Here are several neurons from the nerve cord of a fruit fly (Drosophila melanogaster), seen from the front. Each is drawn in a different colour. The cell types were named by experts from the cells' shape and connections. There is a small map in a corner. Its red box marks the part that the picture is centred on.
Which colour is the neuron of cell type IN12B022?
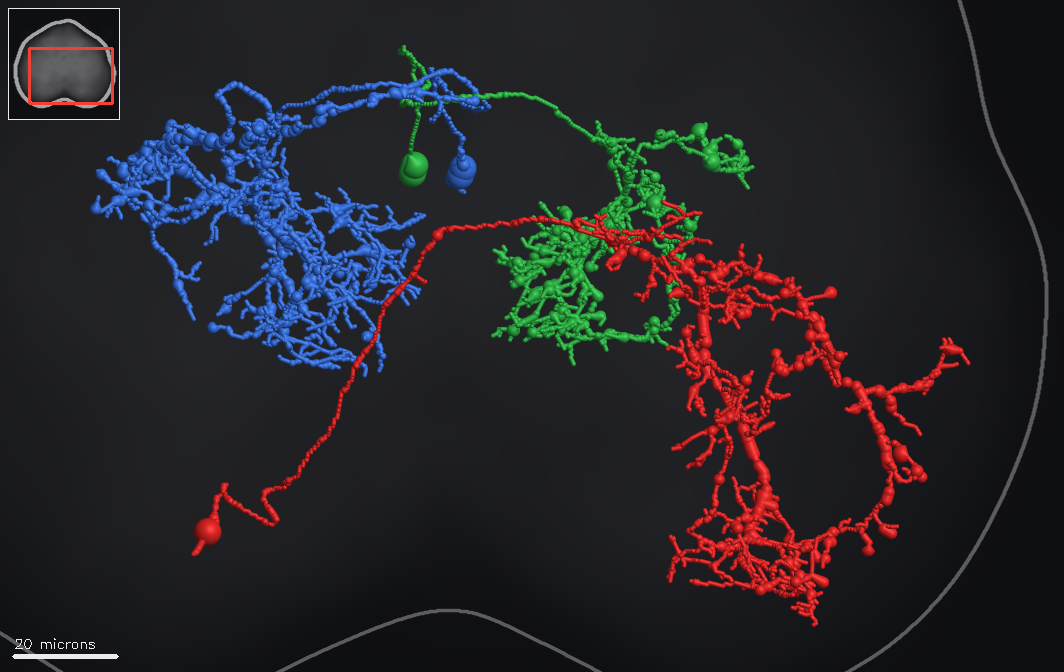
blue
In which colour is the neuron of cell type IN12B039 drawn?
green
